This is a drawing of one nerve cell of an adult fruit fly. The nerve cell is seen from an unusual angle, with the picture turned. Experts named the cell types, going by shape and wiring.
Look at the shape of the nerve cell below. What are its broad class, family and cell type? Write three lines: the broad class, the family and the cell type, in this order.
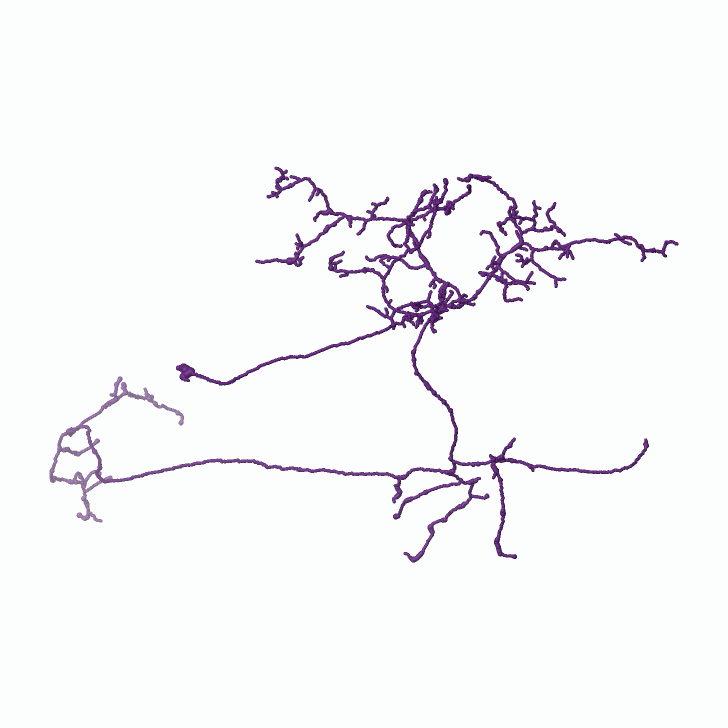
ascending neuron
hemilineage 07B
AN07B042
